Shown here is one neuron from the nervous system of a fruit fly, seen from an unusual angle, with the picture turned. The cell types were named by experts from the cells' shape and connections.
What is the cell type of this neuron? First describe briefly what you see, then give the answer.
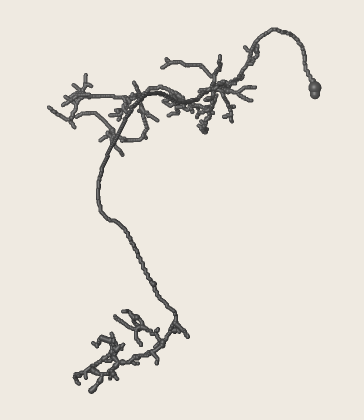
The cell body can be seen at the upper right of the picture. Dozens of branch ends can be seen. Its broad class is optic-lobe intrinsic neuron. It is of cell type Tm35.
